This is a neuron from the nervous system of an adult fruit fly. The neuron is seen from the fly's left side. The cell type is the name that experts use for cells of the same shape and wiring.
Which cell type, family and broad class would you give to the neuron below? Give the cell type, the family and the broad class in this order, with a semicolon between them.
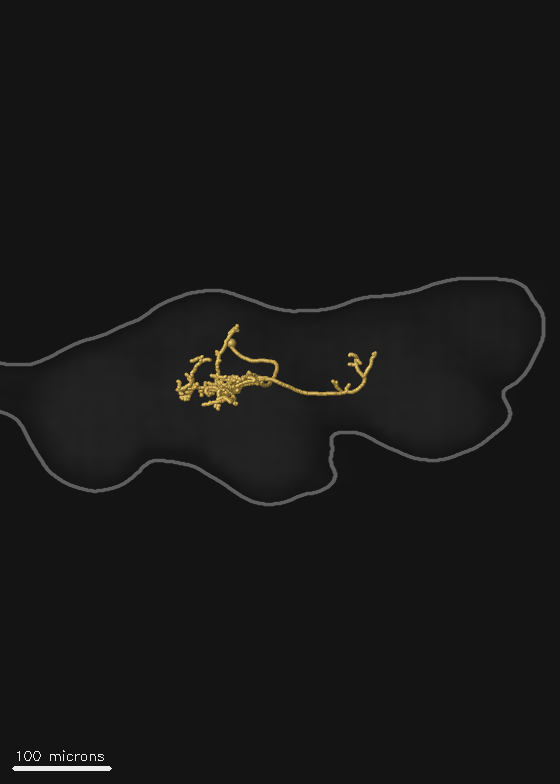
IN11A027_c; hemilineage 11A; nerve-cord intrinsic neuron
